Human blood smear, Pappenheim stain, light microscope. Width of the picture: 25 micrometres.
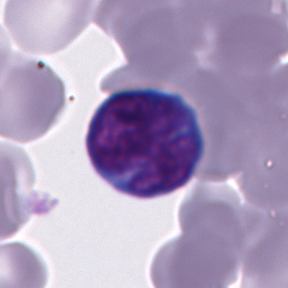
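Typical lymphocyte. The cell, about 10 micrometres across, has a round, smooth outline with no surface projections. Its nucleus measures about 9 micrometres across and fills about 90% of the cell's area. Pale blue cytoplasm appears as a thin crescent, mainly at the lower left edge, and contains no visible granules.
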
